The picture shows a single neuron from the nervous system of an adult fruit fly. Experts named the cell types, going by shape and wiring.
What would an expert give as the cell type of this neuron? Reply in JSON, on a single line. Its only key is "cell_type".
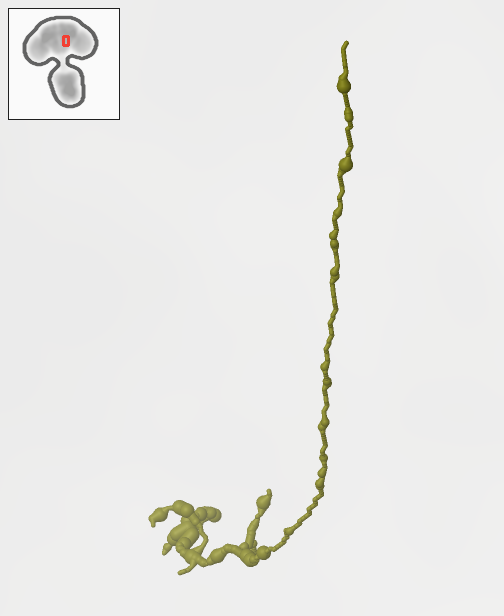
{"cell_type": "JO-EV2"}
